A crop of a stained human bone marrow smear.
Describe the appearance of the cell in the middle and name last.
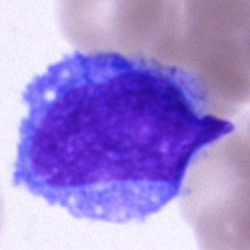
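Look first at the nucleus: it fills most of the cell. Around it, the cytoplasm is blue, with several small clear vacuoles scattered through it. Follow the edge of that cytoplasm and you'll find it ragged and bumpy. This is a blast.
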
